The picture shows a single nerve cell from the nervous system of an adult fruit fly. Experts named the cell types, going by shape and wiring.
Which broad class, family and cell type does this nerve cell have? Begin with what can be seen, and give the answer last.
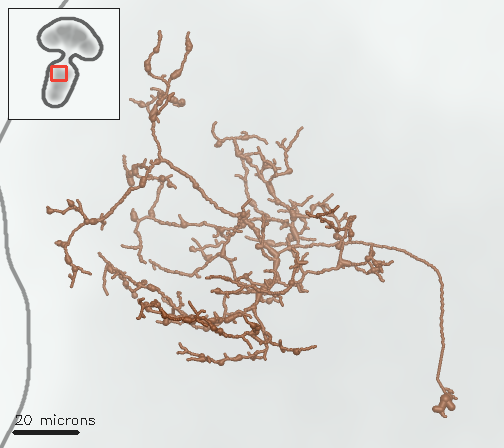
It lies in the nerve cord. Its cell body lies at the lower right of the picture. From left to right in the picture it spans about 130 microns. Its broad class is nerve-cord intrinsic neuron. The family is hemilineage 13B. The cell type is IN13B030.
